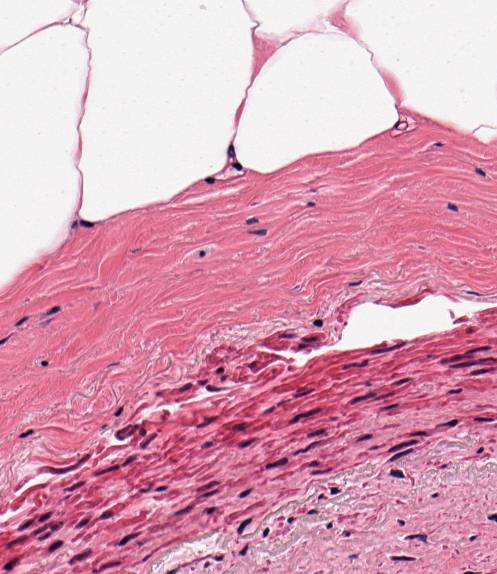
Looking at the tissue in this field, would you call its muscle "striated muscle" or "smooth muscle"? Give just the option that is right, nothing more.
Smooth muscle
